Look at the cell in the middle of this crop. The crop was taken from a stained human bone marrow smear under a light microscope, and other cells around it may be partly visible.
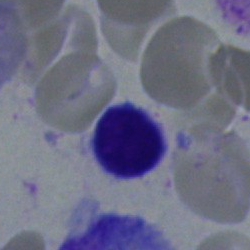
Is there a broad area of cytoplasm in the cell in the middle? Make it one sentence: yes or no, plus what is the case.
No, its cytoplasm is scant rather than broad.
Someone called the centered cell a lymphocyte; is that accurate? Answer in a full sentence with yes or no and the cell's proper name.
Yes, the middle cell here is a lymphocyte.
